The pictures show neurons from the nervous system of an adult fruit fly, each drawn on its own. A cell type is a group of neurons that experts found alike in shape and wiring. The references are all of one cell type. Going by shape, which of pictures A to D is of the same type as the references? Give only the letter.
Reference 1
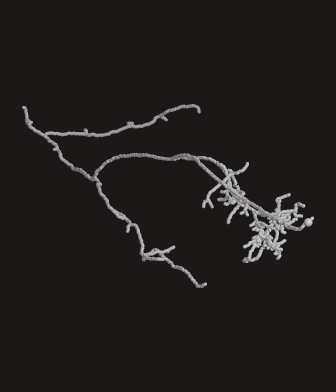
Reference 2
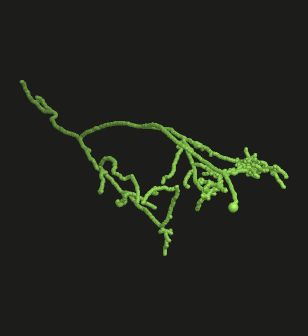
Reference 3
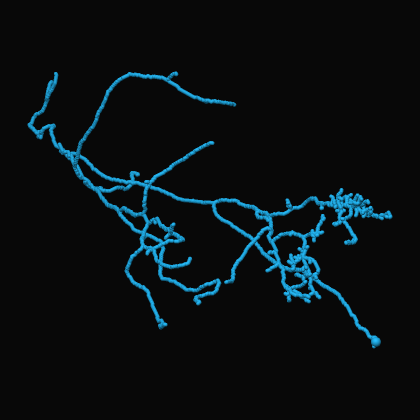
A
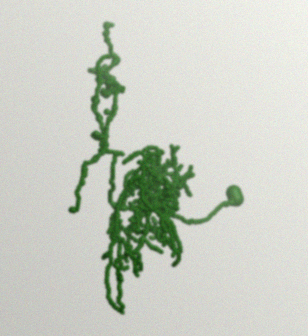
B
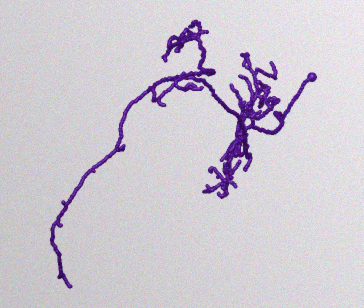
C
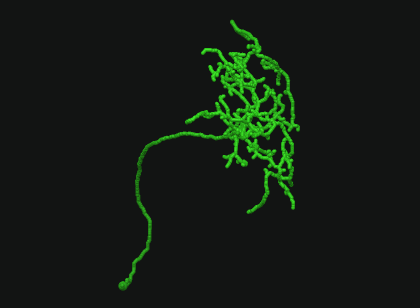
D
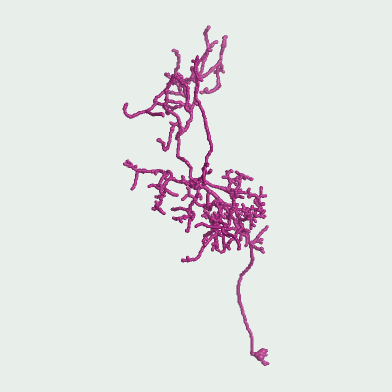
B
